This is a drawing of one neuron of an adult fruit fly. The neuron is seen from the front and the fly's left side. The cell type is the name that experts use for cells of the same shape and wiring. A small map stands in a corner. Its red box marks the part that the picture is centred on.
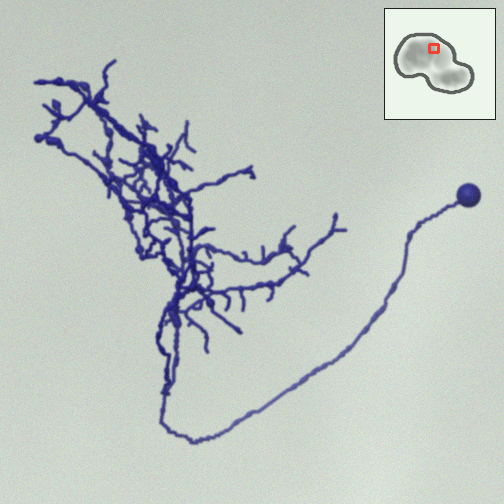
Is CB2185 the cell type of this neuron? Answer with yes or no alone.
yes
